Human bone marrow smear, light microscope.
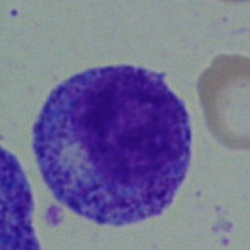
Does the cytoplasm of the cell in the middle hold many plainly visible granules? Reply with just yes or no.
Yes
